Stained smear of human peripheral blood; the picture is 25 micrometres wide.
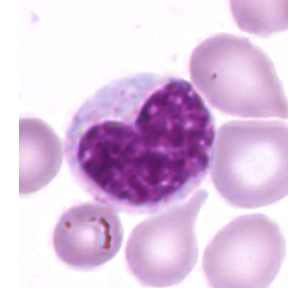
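Metamyelocyte: I notice a notch indenting the upper edge of the nucleus, which gives it a bean-like shape. The nucleus fills most of the cell, and it sits toward the lower right. Its chromatin looks dark purple and coarsely clumped, while the cytoplasm is pale greyish-blue.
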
